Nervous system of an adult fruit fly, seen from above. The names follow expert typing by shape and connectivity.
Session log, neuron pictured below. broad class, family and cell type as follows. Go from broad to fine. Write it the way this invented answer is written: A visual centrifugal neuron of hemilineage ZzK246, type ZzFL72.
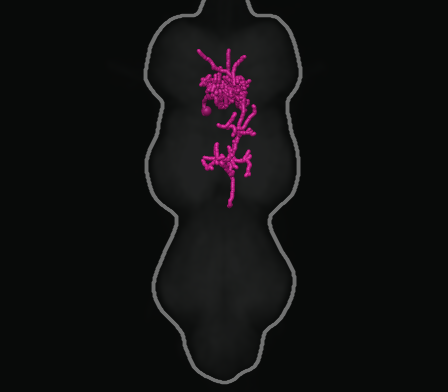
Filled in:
A nerve-cord intrinsic neuron of hemilineage 06B, type IN06B054.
